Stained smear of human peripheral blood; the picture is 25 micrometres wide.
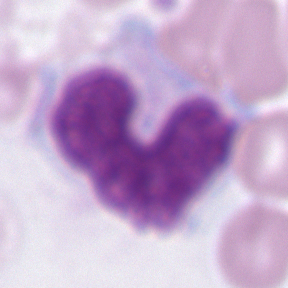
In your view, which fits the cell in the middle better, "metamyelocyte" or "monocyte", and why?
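Monocyte.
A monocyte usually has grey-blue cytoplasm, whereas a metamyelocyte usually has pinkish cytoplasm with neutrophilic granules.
Here pale cytoplasm fills the notch at the top of the nucleus, and no coarse granules or vacuoles are visible in it. The cell's outline is irregular and angular rather than round.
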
